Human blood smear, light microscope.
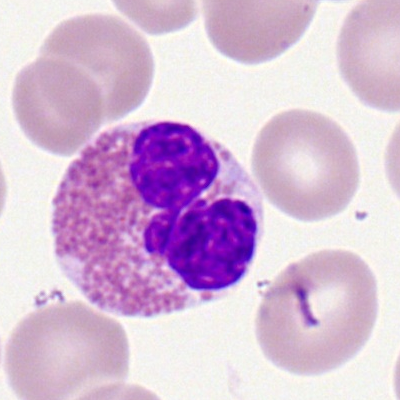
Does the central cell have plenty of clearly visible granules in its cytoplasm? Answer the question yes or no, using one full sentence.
Yes, it is many visible granules that the cytoplasm of this cell contains.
